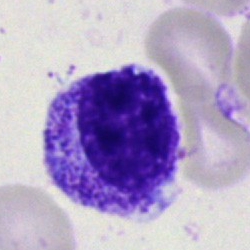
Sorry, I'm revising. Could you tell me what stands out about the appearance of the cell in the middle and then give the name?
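Off-centre, toward the upper right, lies the nucleus. Its chromatin is dark purple with darker clumped areas. A crescent of cytoplasm runs along the left and lower side of the nucleus, crowded with many purple granules. The cell is a myelocyte.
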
